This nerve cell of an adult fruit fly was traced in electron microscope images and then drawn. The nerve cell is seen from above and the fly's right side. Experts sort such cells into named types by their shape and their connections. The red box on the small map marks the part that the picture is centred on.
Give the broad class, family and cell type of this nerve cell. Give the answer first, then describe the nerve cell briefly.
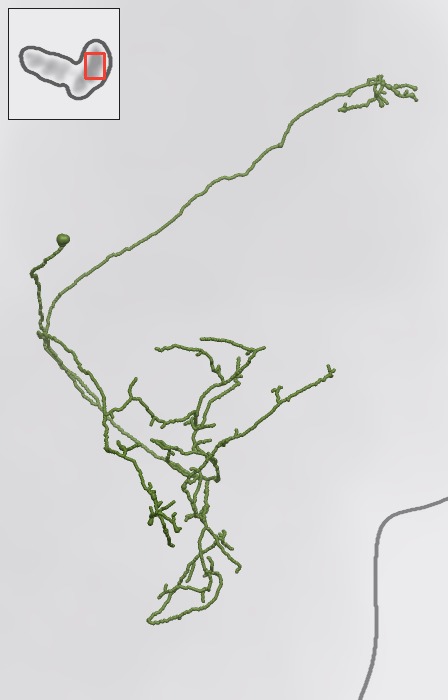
It is a central-brain intrinsic neuron. Its family is hemilineage DM1_antero_dorsal. Its cell type is CRE099. It lies in the brain. Dozens of branch ends can be seen.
